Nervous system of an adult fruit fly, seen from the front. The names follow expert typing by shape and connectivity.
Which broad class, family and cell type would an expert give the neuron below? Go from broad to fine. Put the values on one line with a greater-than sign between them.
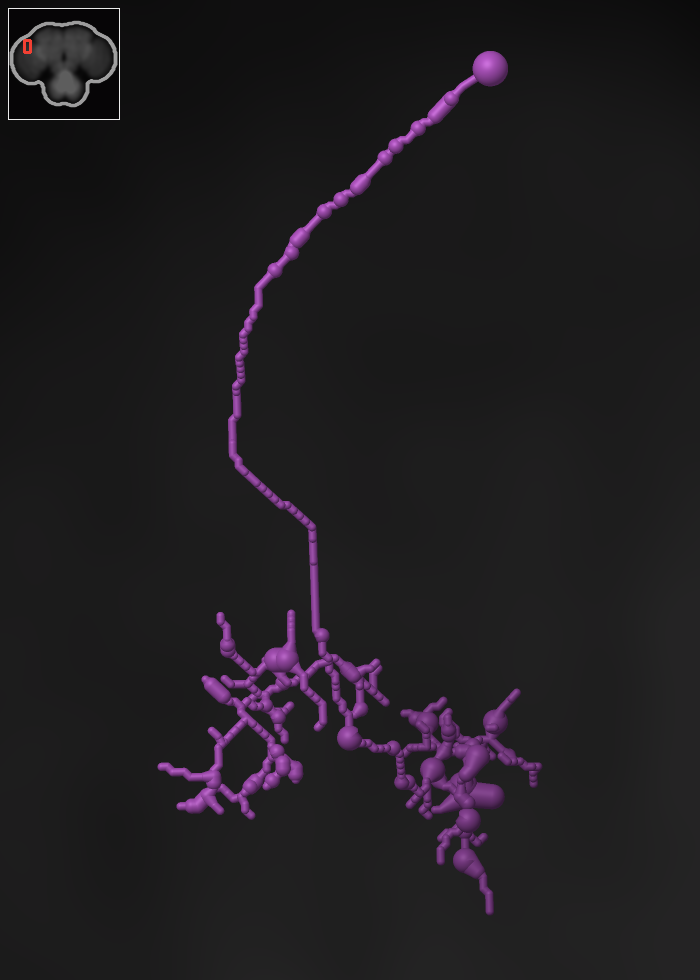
optic-lobe intrinsic neuron > Mi > Mi2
